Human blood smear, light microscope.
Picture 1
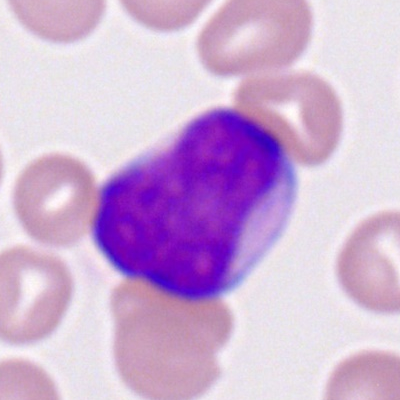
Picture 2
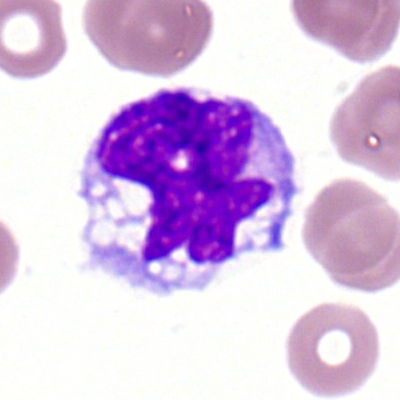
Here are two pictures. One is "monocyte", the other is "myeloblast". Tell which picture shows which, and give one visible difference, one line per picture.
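Picture 1 is a myeloblast. No vacuoles are seen in the cytoplasm.
Picture 2 is a monocyte. The cytoplasm contains numerous small clear vacuoles.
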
